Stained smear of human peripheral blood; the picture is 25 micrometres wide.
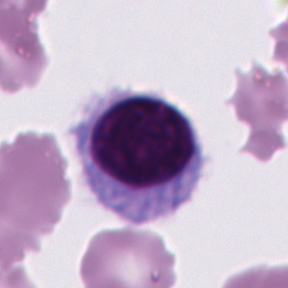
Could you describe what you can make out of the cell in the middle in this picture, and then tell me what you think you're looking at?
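You'll notice fine hair-like projections fringing its outline. The nucleus is round with a smooth contour, no indentation at all, and no nucleoli can be seen in it. No distinct coloured granules in the cytoplasm either. So that's a hairy cell.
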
